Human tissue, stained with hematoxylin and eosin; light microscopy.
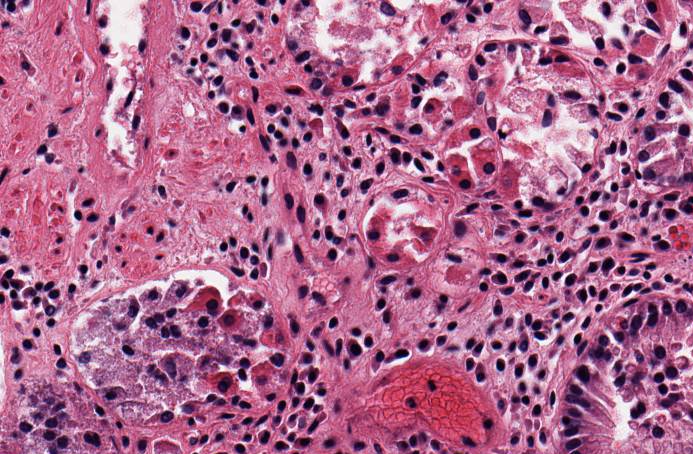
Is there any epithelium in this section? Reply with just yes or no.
Yes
